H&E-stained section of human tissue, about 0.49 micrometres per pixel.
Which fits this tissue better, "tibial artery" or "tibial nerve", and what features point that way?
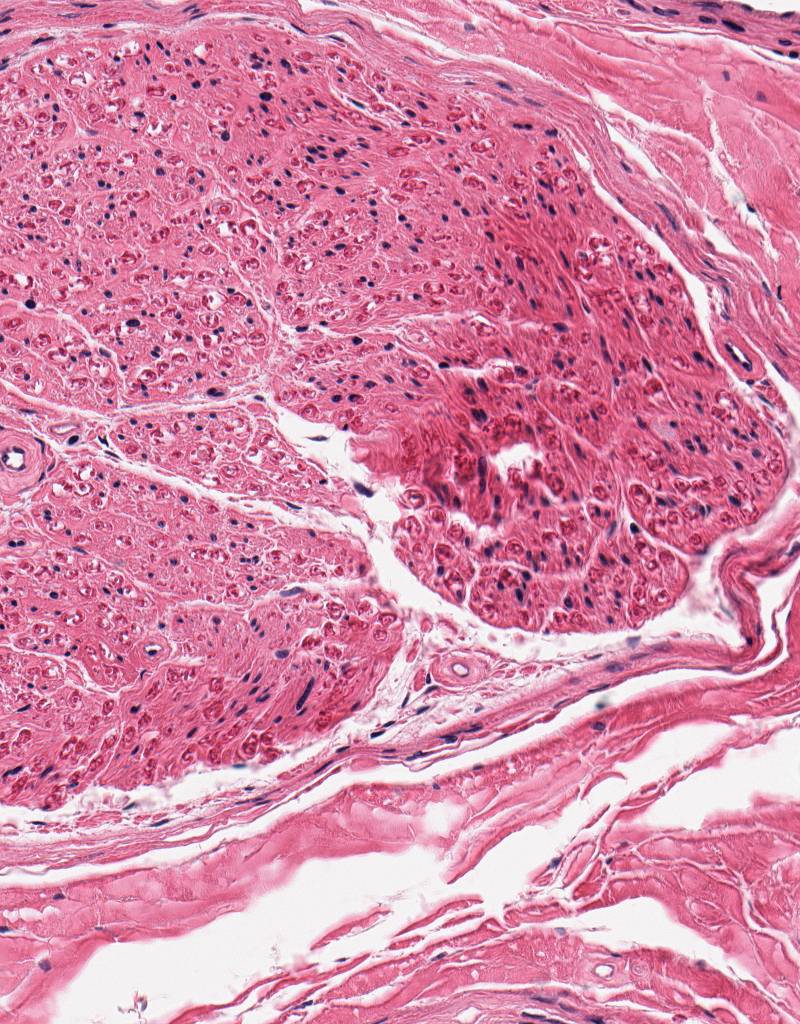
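It's tibial nerve.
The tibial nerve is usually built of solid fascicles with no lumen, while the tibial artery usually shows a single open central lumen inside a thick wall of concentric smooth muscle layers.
Here a large rounded bundle of fibres fills the upper-left two-thirds, divided by thin pale strands of connective tissue into several smaller compartments, like solid fascicles. Most fibres are cut across as small round profiles with a pink central dot, with small, dark, oval to elongated nuclei scattered between them.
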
